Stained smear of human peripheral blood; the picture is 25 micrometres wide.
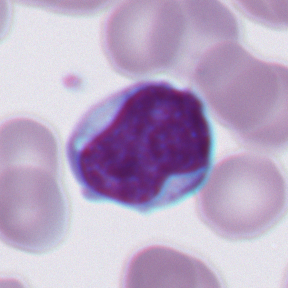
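Typical lymphocyte at the centre of a stained smear of human peripheral blood. The cell measures about 13 by 11 micrometres, and its nucleus fills about 70% of the cell's area. The nucleus has an irregular outline, indented on its lower right side. Its chromatin is dark purple and coarsely clumped. The pale blue cytoplasm forms a narrow rim, widest at the left and lower right.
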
